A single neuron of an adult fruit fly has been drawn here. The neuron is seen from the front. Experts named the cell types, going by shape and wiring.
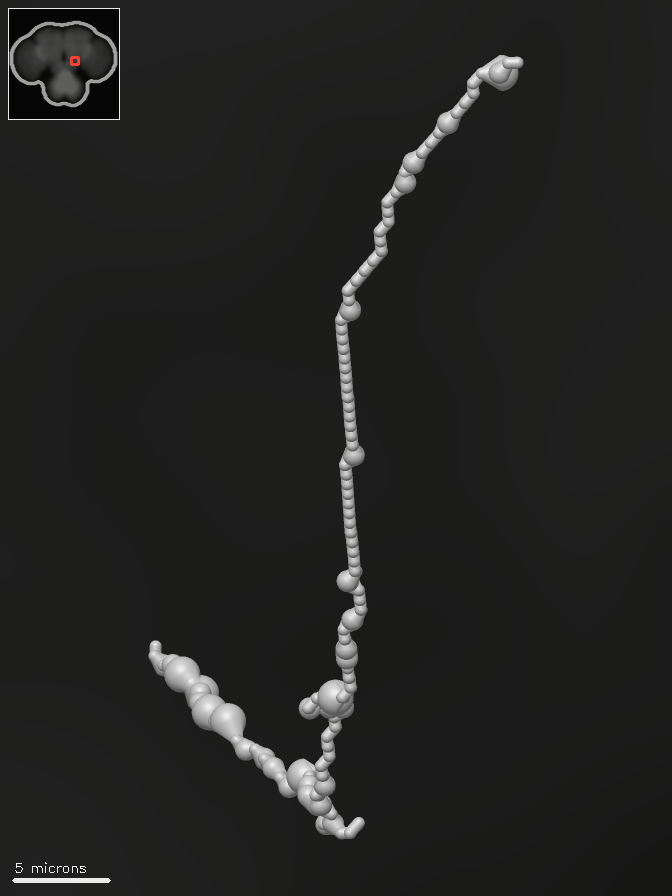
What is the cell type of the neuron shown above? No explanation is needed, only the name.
JO-CM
